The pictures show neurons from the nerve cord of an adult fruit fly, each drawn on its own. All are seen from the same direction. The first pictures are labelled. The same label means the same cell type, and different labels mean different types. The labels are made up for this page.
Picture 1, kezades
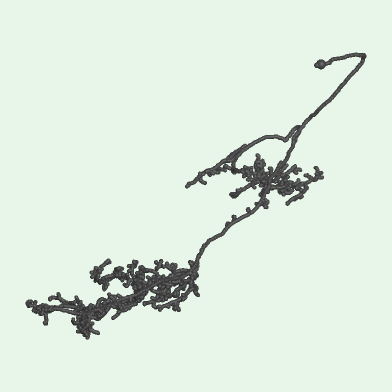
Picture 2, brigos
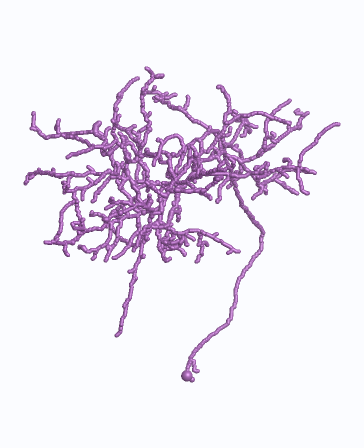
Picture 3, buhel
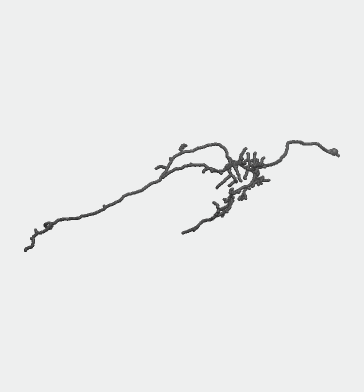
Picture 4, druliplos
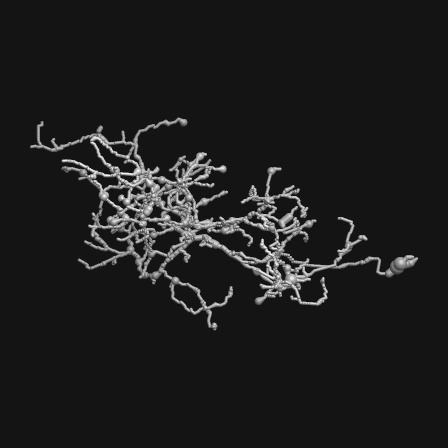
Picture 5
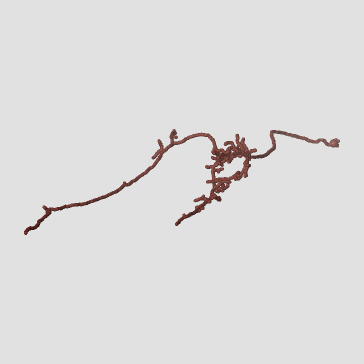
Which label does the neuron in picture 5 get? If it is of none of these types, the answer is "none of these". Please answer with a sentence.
It belongs to buhel.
